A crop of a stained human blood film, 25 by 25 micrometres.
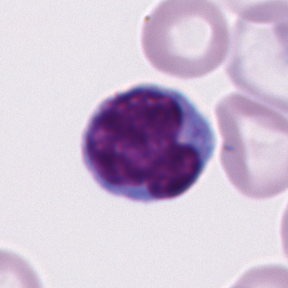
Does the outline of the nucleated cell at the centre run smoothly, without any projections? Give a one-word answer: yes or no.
Yes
